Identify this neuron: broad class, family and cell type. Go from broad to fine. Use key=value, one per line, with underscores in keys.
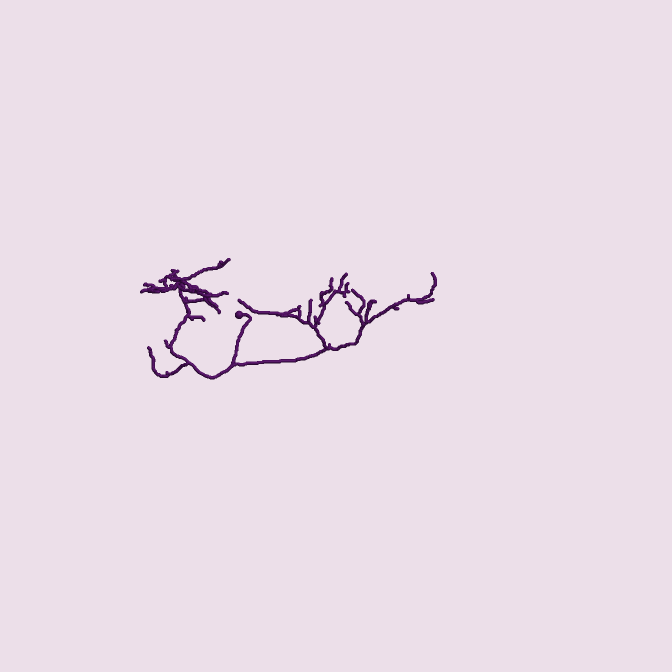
broad_class=central-brain intrinsic neuron
family=hemilineage DM6_ventral
cell_type=PS269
